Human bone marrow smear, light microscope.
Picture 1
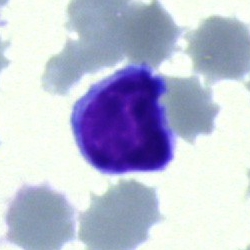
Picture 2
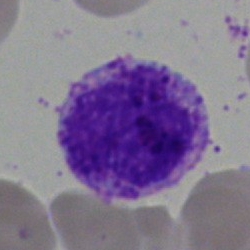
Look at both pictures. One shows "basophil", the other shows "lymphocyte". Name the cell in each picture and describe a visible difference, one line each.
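Picture 1: lymphocyte. No granules are visible in the cytoplasm.
Picture 2: basophil. The cell is packed with coarse dark purple granules.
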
